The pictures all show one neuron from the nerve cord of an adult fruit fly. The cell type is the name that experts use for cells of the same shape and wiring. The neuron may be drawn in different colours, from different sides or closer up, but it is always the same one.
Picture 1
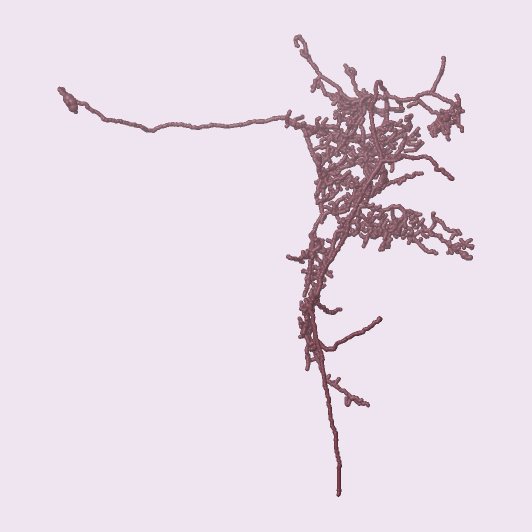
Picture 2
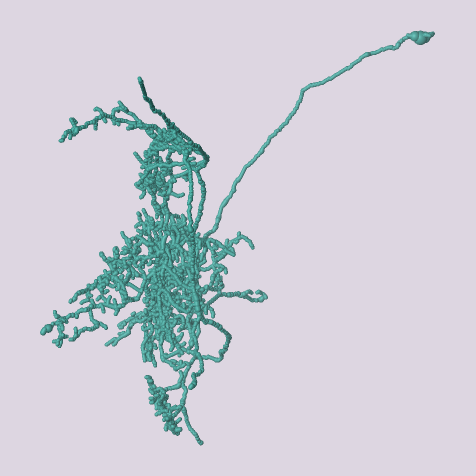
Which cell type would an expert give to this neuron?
AN09B020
